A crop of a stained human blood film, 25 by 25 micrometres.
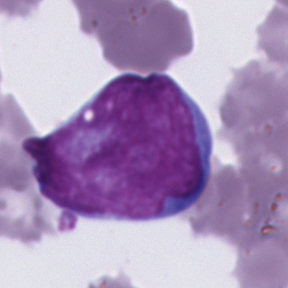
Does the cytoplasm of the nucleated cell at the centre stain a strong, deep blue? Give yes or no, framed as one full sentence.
Yes, the cytoplasm of the cell takes up a strong blue stain.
